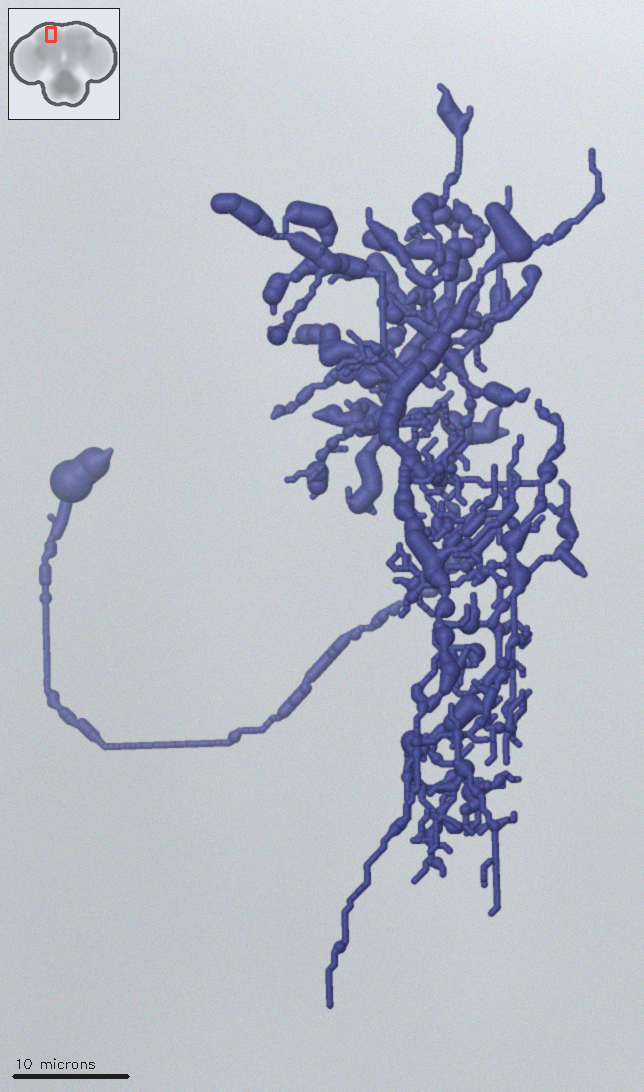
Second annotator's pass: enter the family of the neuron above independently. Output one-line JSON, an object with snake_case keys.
{"family": "hemilineage DL1_dorsal"}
